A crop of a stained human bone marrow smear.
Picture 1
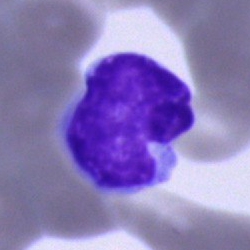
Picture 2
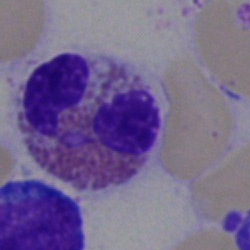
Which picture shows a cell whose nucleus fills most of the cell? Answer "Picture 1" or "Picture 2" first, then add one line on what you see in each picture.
Picture 1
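What picture 1 shows: The nucleus fills almost the whole cell.
What picture 2 shows: The cytoplasm is plentiful and fills the lower half of the cell below the lobes.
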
